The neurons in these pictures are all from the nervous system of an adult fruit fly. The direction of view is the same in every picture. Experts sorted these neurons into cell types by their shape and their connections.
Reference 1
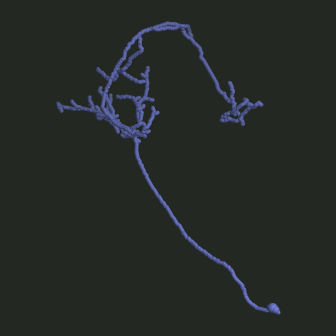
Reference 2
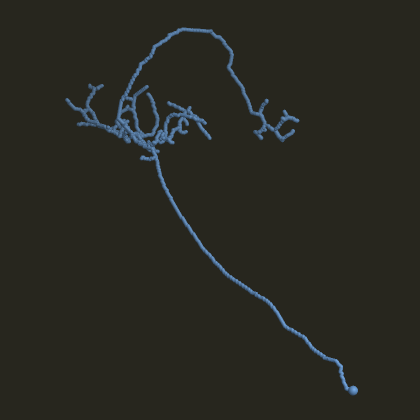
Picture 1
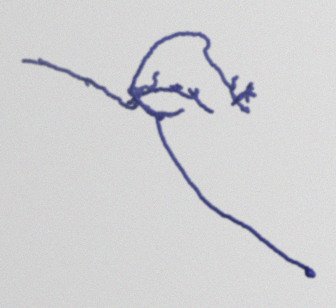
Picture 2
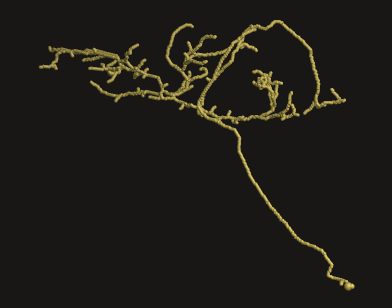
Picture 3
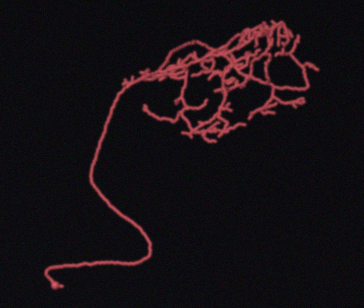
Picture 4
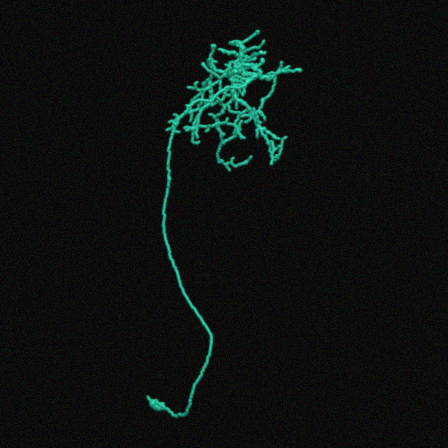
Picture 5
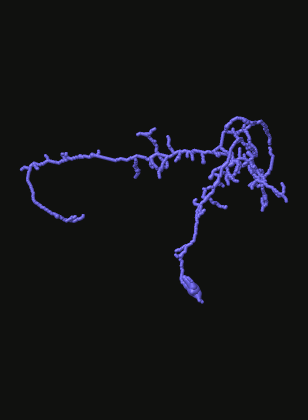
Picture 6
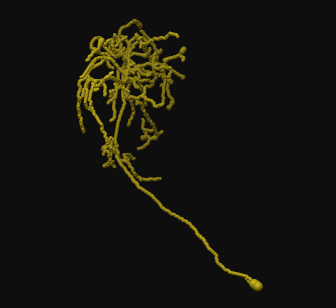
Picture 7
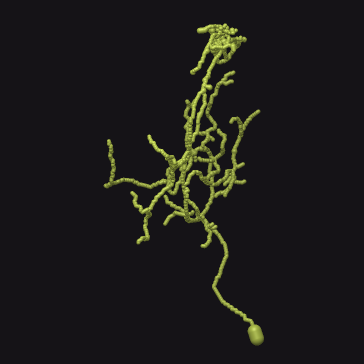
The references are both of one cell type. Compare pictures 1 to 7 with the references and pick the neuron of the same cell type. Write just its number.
1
